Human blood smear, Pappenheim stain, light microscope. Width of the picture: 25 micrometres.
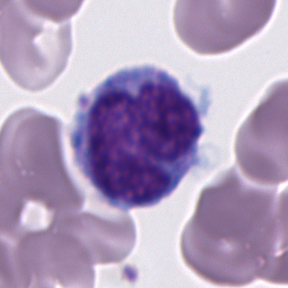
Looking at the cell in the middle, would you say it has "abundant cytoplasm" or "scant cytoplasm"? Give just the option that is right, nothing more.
Scant cytoplasm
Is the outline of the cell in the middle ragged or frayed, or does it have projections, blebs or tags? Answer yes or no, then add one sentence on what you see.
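Yes. The cell is roughly round with a ragged, uneven edge.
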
